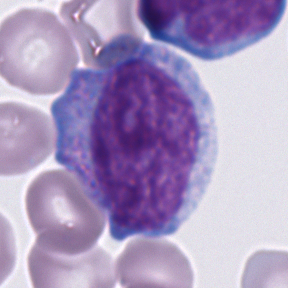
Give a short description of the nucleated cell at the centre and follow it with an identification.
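Looking at the nucleus, I see it sits off-centre toward the right. Its chromatin looks finely mottled, not coarsely clumped. Fine purplish granules are scattered through the cytoplasm, and the left border carries several small pointed projections. This, then, is a promyelocyte.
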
